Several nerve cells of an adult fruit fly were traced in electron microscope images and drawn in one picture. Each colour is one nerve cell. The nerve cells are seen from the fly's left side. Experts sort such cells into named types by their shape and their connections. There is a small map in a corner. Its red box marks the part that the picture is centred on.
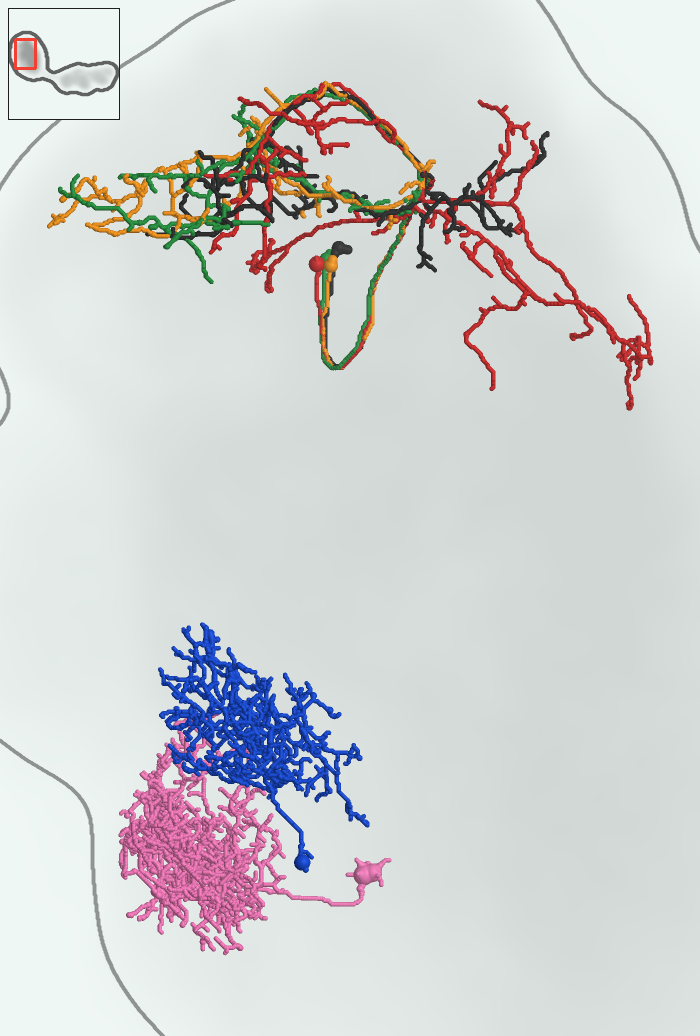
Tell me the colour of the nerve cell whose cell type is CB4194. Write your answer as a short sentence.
The colour is orange.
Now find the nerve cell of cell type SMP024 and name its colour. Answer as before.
The colour is green.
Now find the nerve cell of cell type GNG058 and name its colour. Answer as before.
The colour is pink.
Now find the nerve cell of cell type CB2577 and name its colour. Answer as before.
The colour is black.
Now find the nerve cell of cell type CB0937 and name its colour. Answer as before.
The colour is red.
